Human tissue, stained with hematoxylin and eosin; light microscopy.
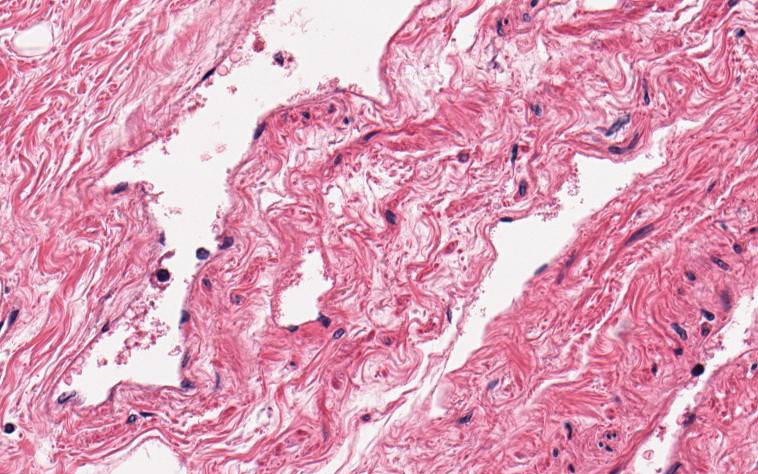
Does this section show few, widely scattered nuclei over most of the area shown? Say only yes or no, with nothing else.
Yes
